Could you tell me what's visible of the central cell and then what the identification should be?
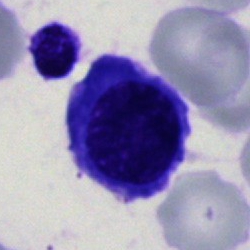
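The nucleus is displaced from the centre toward the right side of the cell and stains very dark purple throughout. Surrounding it, the cytoplasm is deep blue, its rim being widest on the left side. Answer: erythroblast.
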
